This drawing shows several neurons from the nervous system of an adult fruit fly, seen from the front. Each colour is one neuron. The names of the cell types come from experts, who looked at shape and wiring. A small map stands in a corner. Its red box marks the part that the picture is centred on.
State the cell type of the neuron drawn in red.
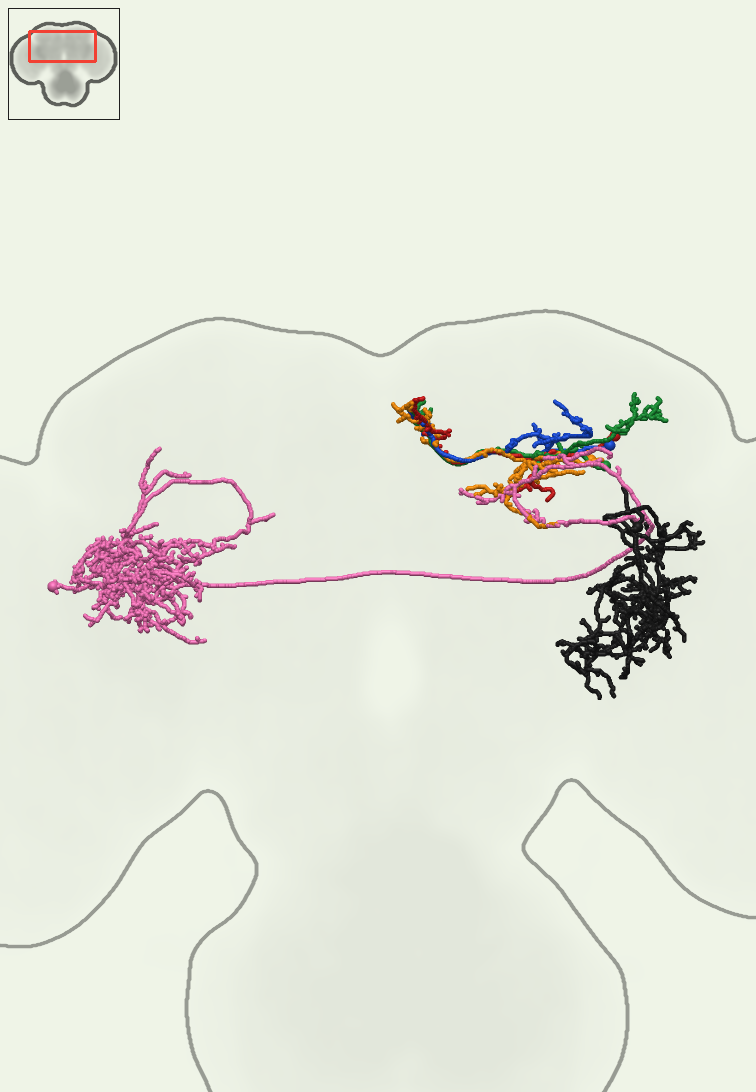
SMP282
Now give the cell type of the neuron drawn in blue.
SMP281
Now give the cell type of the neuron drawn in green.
SMP268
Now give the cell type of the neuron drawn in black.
AVLP222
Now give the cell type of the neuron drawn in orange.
SMP267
